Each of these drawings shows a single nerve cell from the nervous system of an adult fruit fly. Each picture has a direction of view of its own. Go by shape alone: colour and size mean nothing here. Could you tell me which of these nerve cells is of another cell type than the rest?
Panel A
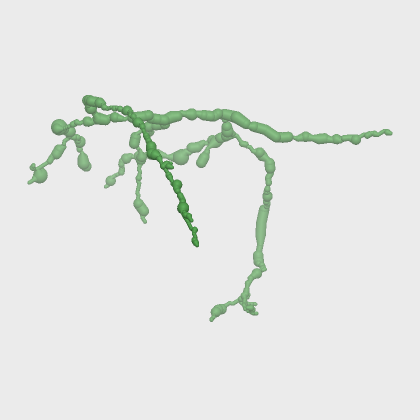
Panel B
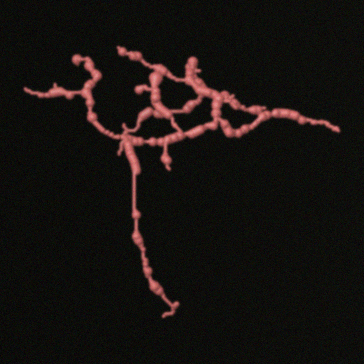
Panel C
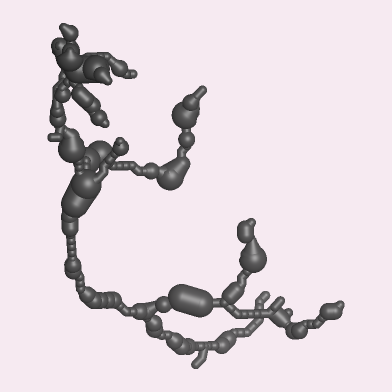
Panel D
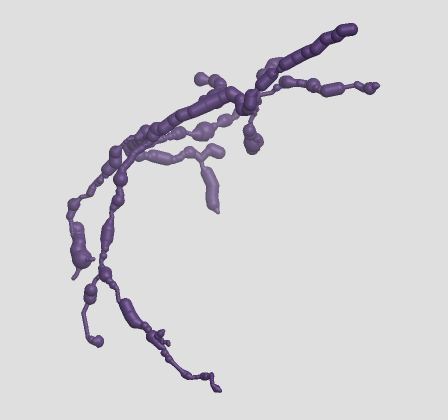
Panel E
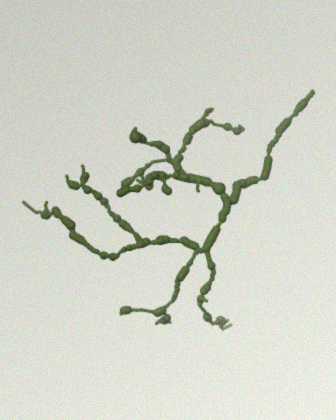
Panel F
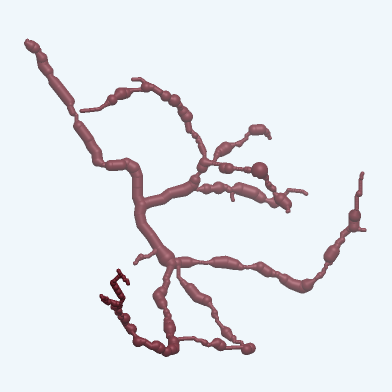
Panel C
